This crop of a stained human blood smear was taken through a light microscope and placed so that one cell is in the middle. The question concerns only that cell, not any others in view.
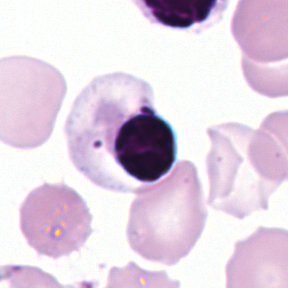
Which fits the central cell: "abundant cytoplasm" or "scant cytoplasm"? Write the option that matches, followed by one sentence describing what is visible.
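Abundant cytoplasm. The cytoplasm is abundant compared with the nucleus.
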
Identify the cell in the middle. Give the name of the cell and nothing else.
erythroblast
